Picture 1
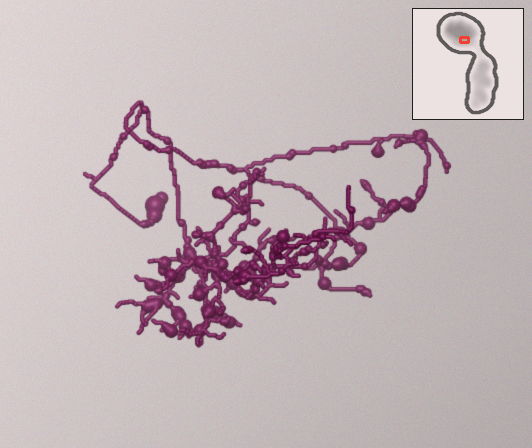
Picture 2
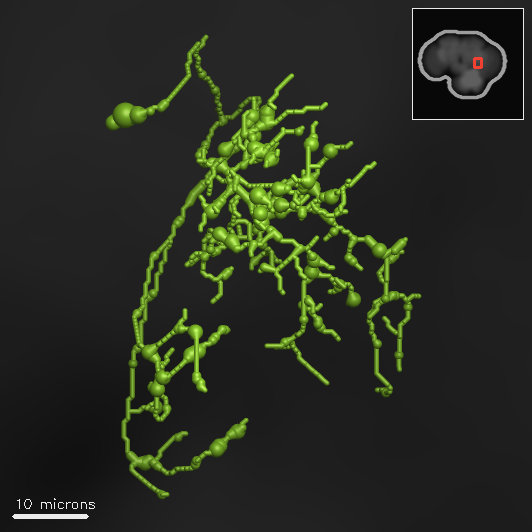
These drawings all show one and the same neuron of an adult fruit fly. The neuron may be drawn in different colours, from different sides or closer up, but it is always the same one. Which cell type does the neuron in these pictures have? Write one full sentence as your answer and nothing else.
The single neuron here is of type Li13.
